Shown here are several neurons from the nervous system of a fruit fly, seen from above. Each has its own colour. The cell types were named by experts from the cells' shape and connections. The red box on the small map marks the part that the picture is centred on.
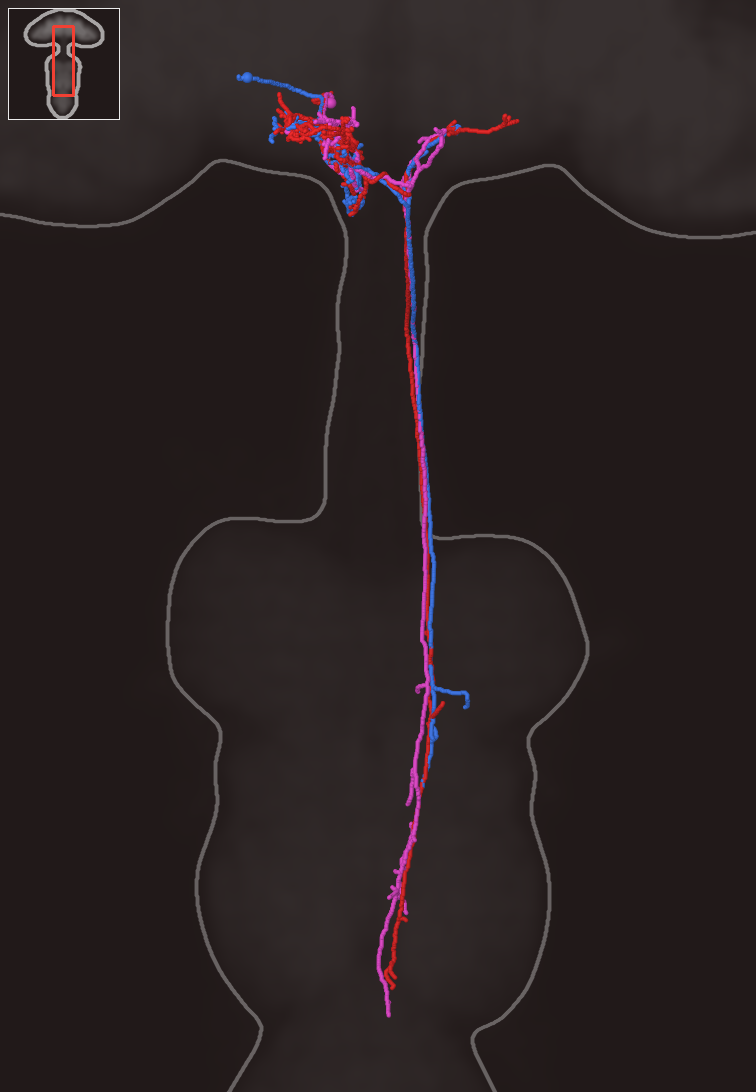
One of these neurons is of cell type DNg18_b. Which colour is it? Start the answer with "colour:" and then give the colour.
colour: magenta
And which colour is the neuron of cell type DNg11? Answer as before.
colour: red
